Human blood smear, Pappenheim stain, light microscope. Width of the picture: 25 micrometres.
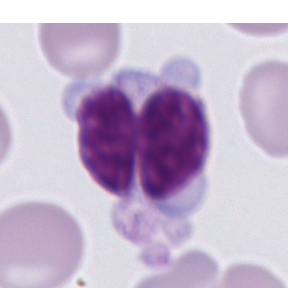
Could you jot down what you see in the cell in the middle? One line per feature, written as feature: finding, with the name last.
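Surface: look for the several rounded pale blebs bulging out around the nucleus
Cytoplasm colour: a pale lilac-blue
Granules: fine and purple, in the pale cytoplasm below the nucleus
Nucleoli: none distinct in either lobe
Cell: large granular lymphocyte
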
